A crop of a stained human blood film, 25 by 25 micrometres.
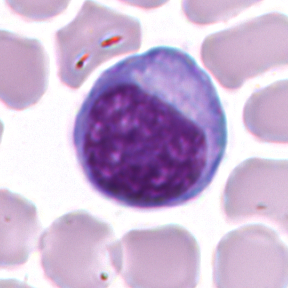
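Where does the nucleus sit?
Off-centre, toward the lower left of the cell, and it is about 11 micrometres across.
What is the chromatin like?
Coarse, clumped into dark patches with paler gaps between them.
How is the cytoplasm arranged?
It is widest on the upper-right side, with a paler zone lying against the upper edge of the nucleus.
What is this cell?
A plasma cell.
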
